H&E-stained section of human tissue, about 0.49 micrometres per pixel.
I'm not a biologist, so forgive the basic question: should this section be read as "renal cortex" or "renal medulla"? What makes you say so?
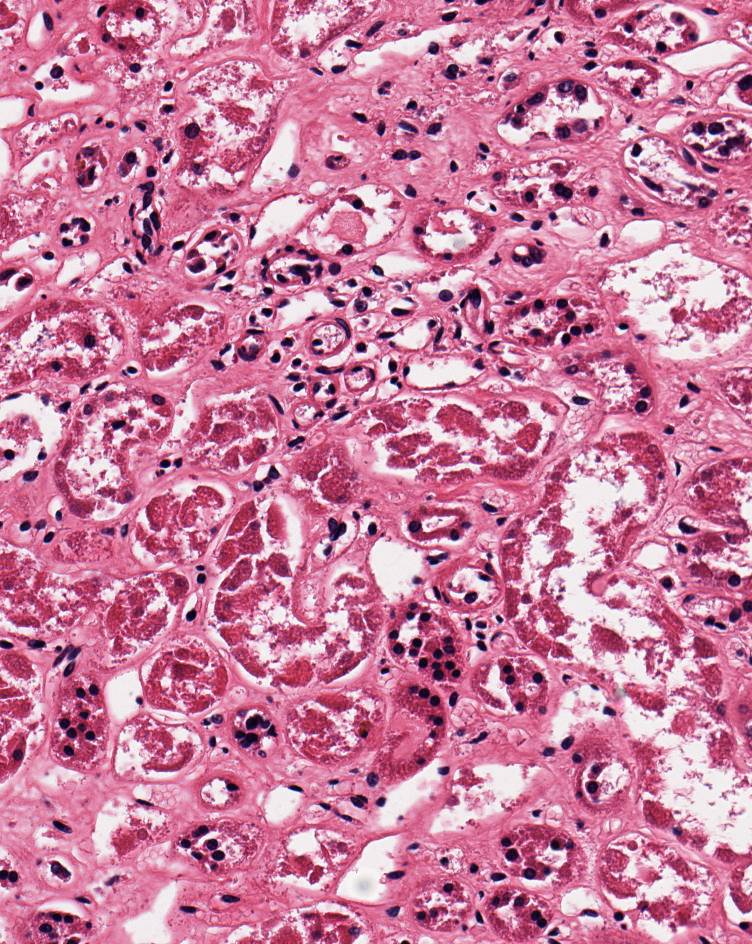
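This section is renal medulla.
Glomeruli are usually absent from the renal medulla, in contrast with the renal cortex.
Checking tubules first: many lumens are filled with coarse, granular, bright pink material. Several hold clusters of small, dark, rounded nuclei loose in the lumen, notably lower centre and lower left. Near the upper centre, tiny round profiles lined by flattened to cuboidal cells form a small group.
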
